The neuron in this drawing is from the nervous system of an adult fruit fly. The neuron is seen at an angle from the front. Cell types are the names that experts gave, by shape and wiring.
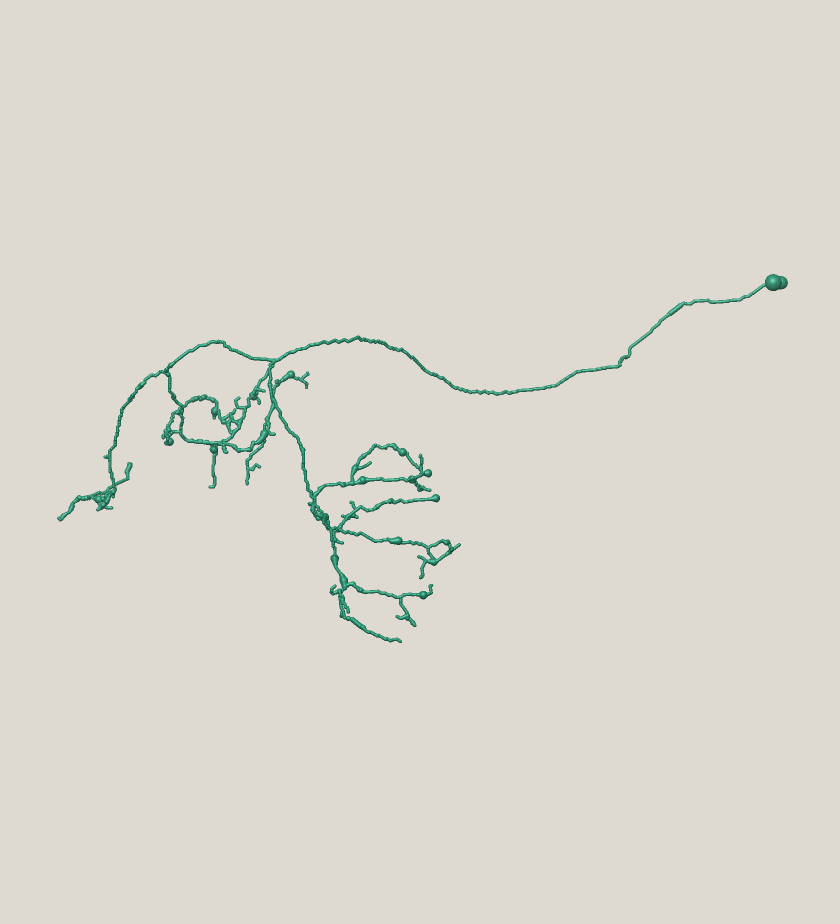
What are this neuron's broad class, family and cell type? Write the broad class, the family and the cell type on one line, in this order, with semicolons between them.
central-brain intrinsic neuron; hemilineage DM6_dorso_medial; FB4Z_a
